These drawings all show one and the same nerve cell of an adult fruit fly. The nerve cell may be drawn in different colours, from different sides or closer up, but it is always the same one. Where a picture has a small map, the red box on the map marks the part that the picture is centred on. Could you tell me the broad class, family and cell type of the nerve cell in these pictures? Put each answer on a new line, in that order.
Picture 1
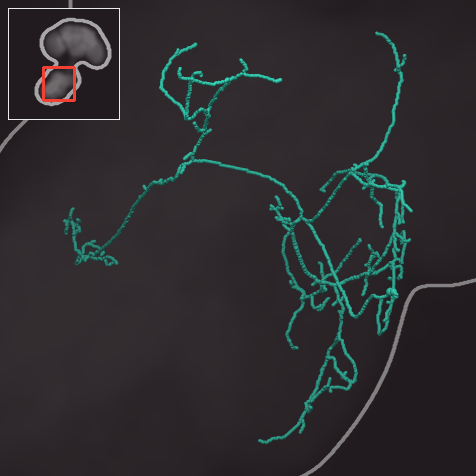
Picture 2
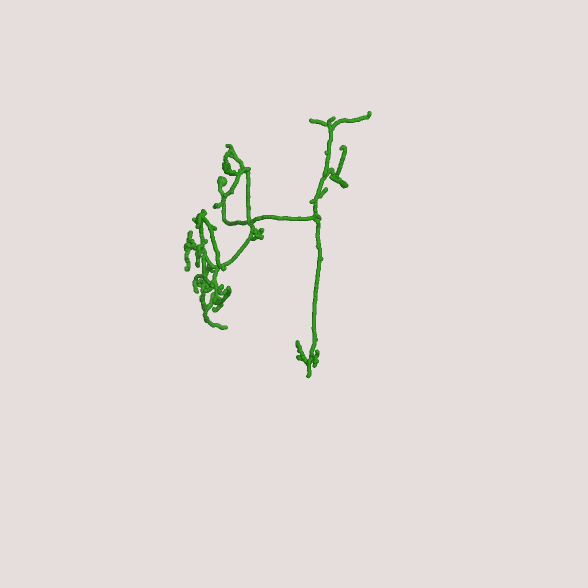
nerve-cord intrinsic neuron
hemilineage 07B
IN07B073_e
